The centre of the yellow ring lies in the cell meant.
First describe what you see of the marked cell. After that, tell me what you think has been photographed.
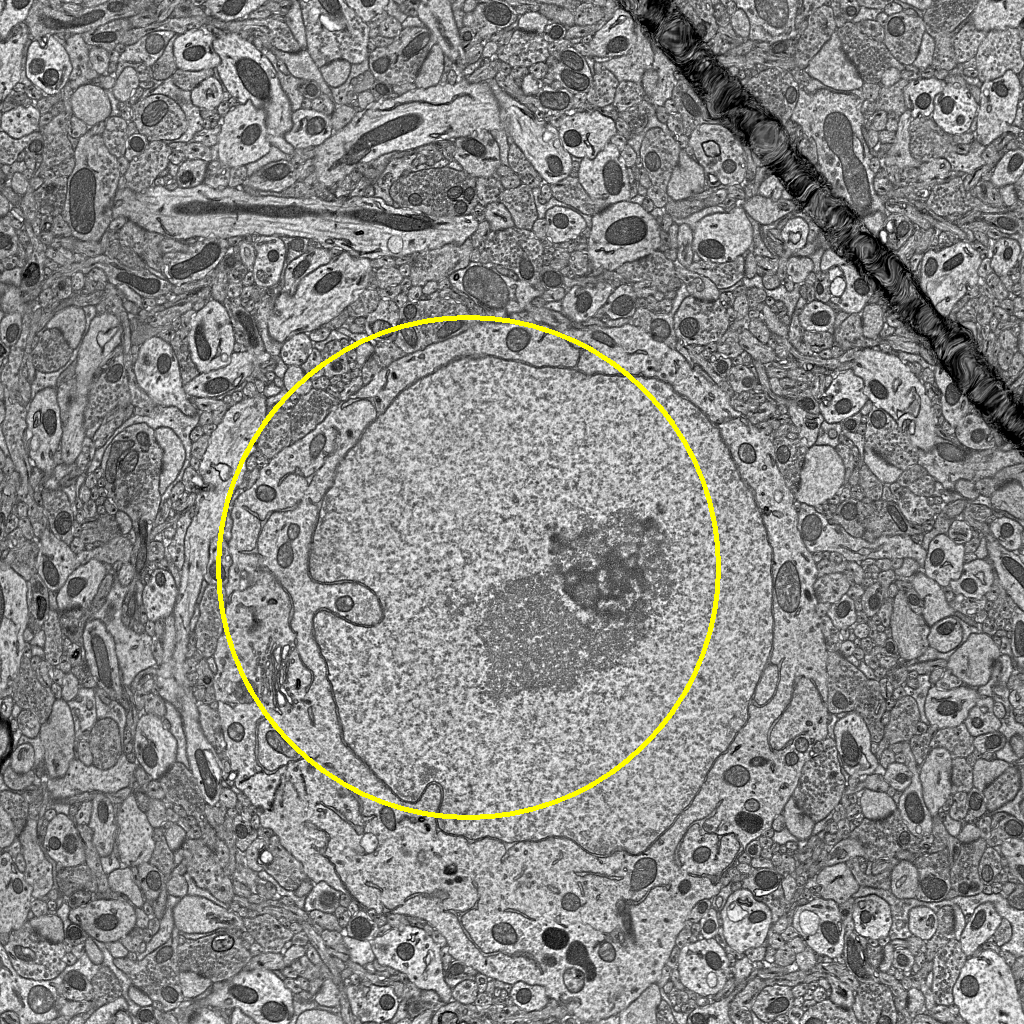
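Look at the nucleus, large and rounded, filling most of the ring. On its left side the nuclear envelope folds deeply inward. To the lower left lies a stack of Golgi cisternae. Several small mitochondria lie scattered in the left cytoplasm. This is an inhibitory neuron.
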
